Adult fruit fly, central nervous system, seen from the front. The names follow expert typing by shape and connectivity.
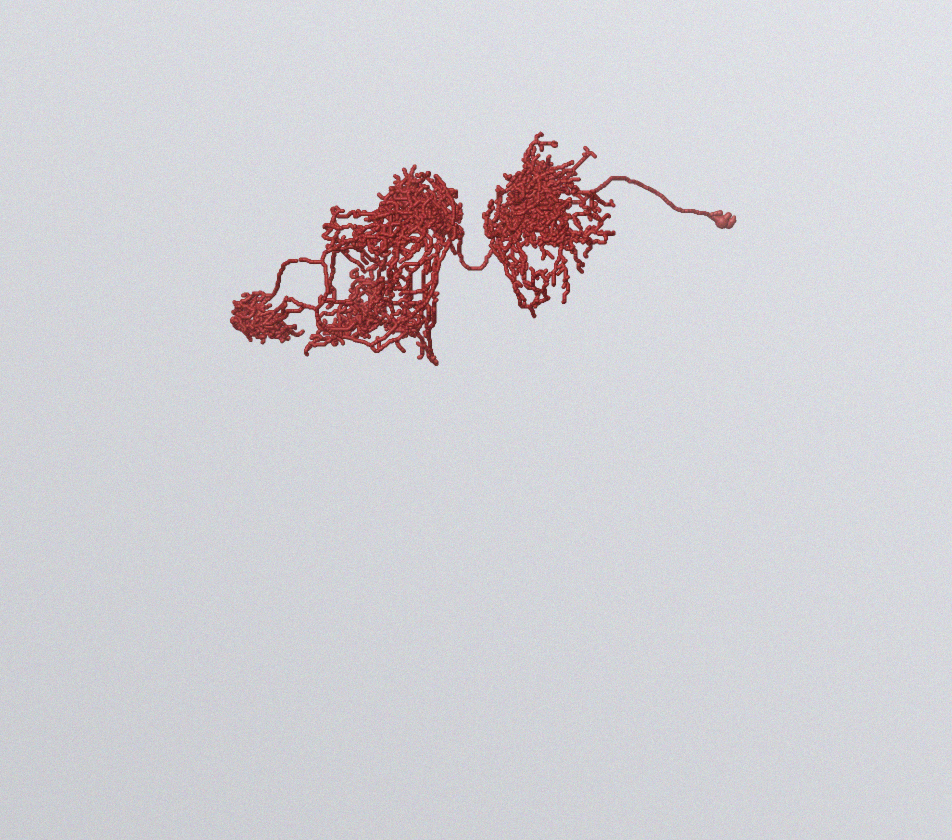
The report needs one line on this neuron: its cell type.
PPL102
